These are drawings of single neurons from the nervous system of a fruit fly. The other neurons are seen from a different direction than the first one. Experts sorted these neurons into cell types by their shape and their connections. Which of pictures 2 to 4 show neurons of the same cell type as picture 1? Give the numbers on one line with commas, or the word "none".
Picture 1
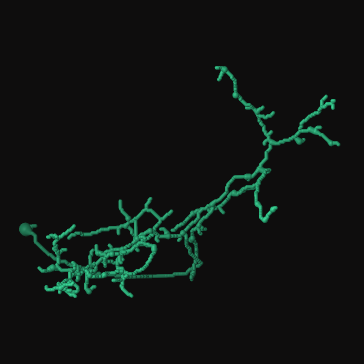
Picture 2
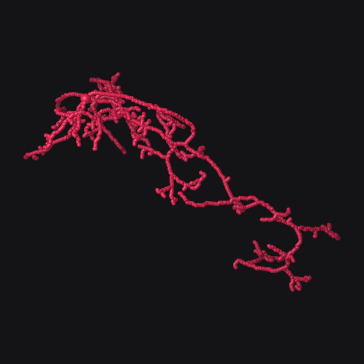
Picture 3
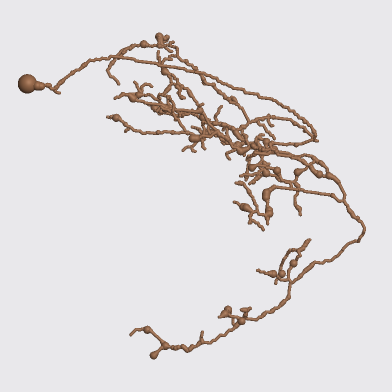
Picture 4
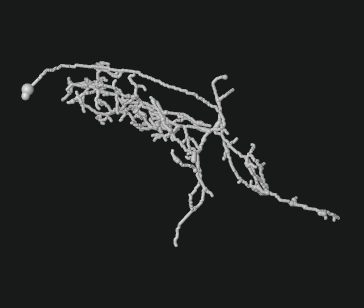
2, 4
